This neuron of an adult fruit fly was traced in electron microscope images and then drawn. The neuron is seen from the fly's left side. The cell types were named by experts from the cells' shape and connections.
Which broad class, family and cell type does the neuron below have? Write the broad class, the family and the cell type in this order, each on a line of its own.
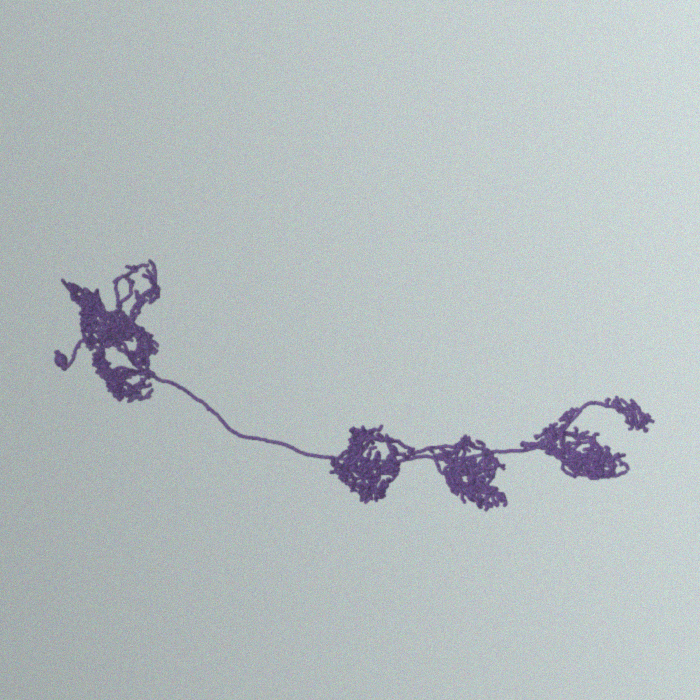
descending neuron
DNg
DNg34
